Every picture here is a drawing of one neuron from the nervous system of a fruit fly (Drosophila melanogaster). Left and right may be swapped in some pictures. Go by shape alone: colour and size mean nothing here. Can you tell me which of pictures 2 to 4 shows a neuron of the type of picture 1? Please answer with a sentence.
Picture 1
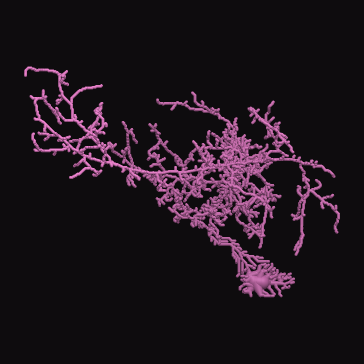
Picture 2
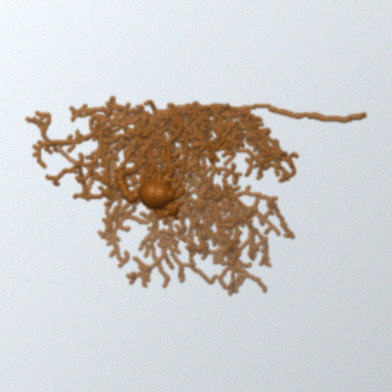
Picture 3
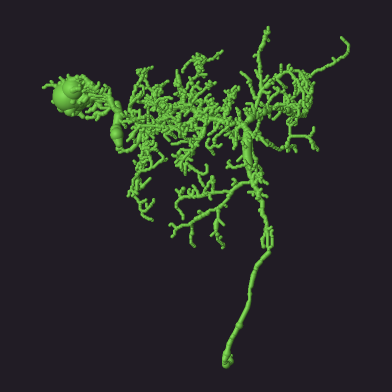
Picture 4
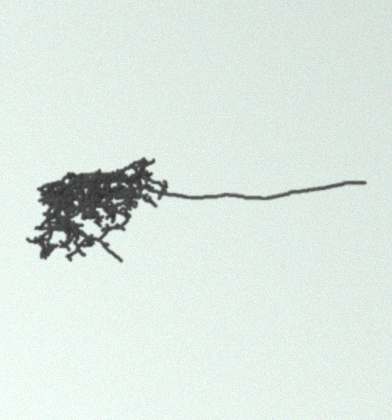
The neuron in picture 3 is of the same cell type.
